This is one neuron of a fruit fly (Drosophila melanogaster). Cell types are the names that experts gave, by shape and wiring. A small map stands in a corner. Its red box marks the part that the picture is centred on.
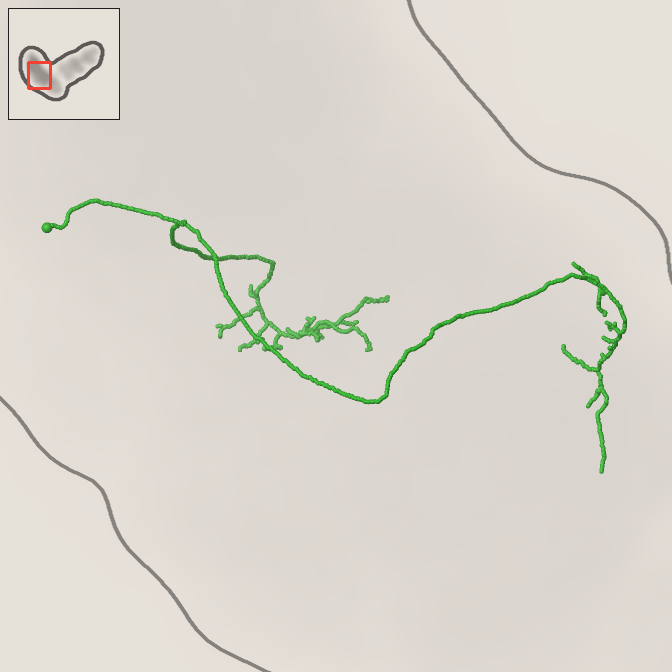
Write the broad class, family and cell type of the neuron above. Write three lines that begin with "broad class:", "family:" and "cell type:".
broad class: central-brain intrinsic neuron
family: hemilineage AOTUv3_ventral
cell type: CB3865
